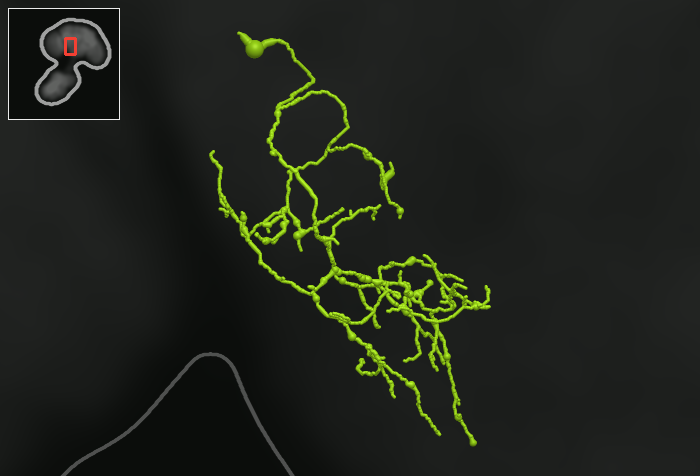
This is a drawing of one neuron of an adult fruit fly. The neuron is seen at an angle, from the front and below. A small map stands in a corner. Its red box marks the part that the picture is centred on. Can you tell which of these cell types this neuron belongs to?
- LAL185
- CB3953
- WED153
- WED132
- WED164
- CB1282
CB3953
